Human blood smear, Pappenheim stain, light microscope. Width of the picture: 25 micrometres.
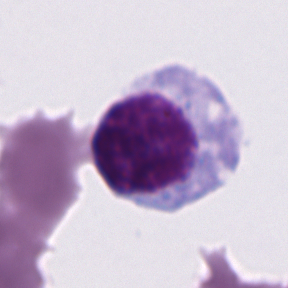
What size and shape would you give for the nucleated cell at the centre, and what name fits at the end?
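The cell measures about 13 micrometres across. Its nucleus is round in outline, about 9 micrometres across, and fills about 50% of the cell's area. The nucleus stains dark purple, with coarse clumps of chromatin separated by small lighter gaps. It lies toward the left of the cell, reaching almost to the edge there with hardly any cytoplasm beside it. On the right, the pale blue cytoplasm forms a broad crescent. In the upper right part of that cytoplasm lies a small pale clear spot. The cell is a hairy cell.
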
